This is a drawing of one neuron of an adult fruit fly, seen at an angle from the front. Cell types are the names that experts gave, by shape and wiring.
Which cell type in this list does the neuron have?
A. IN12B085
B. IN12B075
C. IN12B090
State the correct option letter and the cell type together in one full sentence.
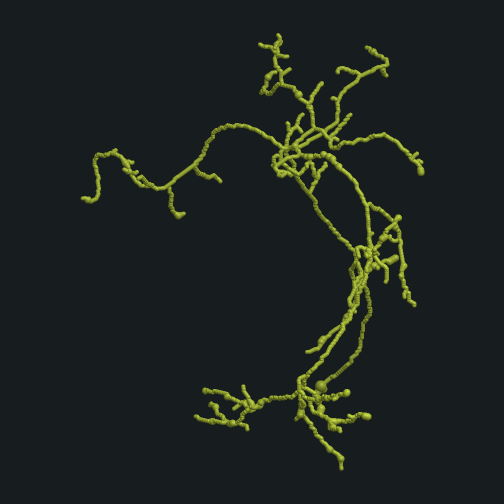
The neuron is of type IN12B075, and that type is option B.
